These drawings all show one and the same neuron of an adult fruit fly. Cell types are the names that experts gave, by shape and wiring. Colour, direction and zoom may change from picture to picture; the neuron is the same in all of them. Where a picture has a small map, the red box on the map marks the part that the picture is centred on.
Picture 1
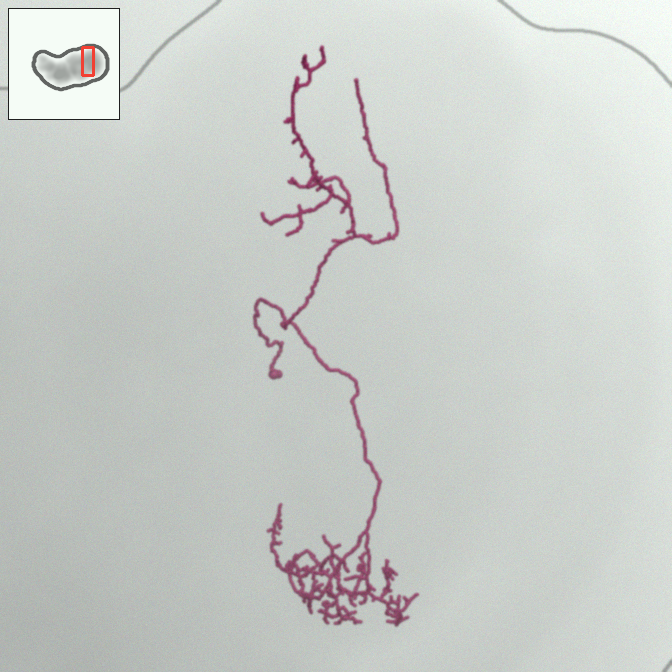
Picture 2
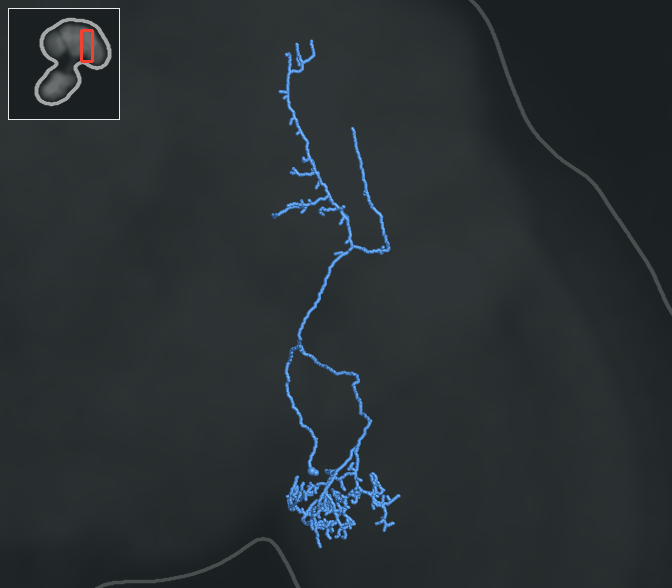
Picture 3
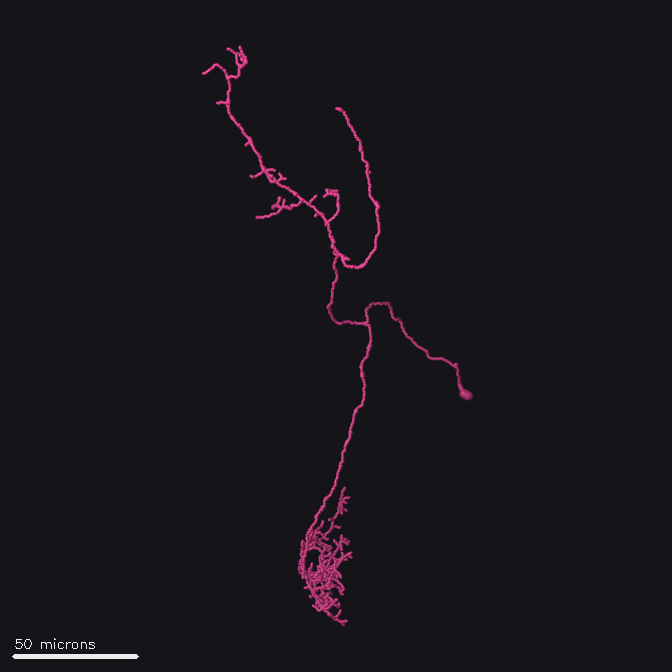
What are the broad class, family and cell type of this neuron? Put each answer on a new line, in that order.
visual projection neuron
hemilineage VLPp&l1_lateral
LoVP10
